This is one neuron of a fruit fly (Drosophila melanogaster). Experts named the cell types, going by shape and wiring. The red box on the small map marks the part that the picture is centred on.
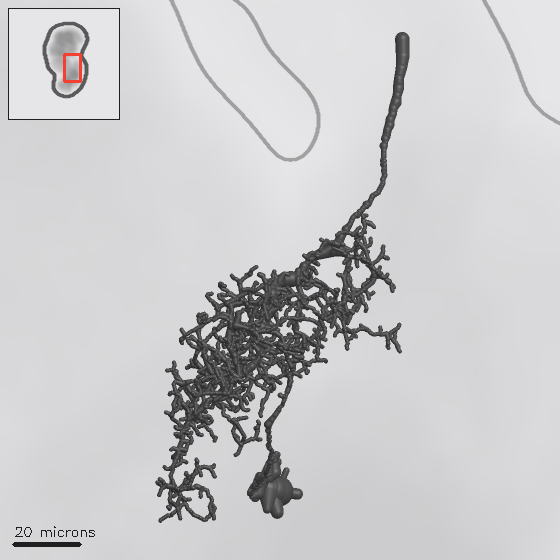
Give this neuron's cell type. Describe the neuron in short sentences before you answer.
From top to bottom in the picture it spans about 150 microns. As drawn here it is taller than it is wide. This is a motor neuron of the nerve cord. Its cell type is ADNM1 MN.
